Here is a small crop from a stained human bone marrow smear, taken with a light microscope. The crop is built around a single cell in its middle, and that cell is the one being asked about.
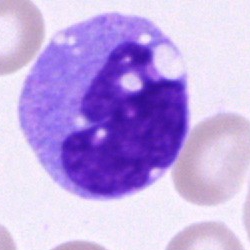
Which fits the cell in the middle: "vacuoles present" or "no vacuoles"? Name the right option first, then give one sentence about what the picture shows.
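Vacuoles present. Several clear round vacuoles are scattered through the cell.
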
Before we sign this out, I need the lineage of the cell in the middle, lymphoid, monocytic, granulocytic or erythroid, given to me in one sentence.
As for the cell in the middle, its lineage is monocytic.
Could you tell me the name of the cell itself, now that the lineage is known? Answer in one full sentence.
Here the centrally located cell is a monocyte.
